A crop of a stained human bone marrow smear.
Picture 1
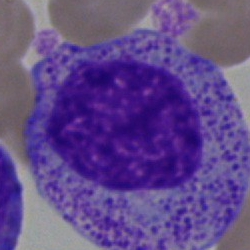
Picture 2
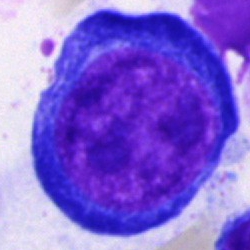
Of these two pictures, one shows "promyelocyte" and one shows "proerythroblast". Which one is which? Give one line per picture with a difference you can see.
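Picture 1: promyelocyte. Many dark purple granules are scattered through the whole cytoplasm.
Picture 2: proerythroblast. No granules are seen in the cytoplasm.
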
